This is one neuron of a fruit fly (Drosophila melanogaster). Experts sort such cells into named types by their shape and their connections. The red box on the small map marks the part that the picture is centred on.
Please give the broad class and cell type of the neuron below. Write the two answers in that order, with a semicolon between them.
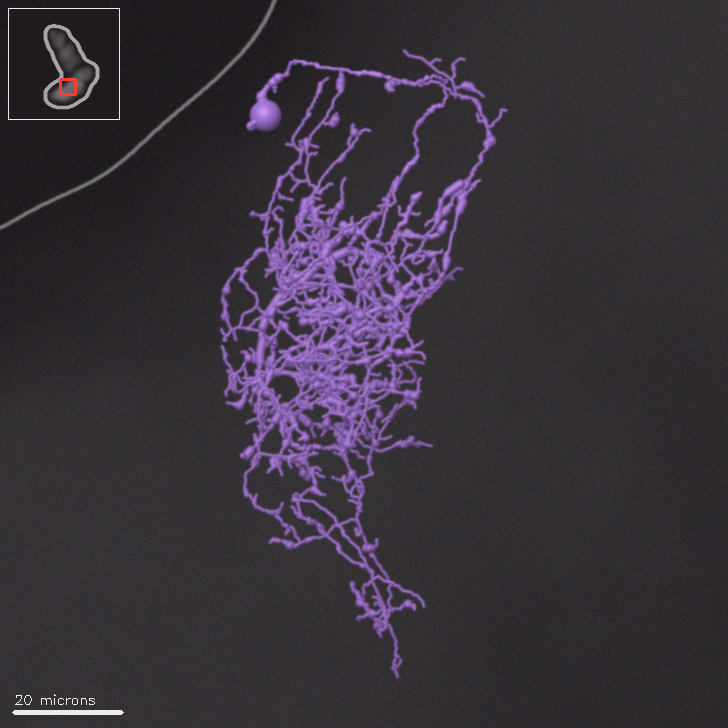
central-brain intrinsic neuron; SMP291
